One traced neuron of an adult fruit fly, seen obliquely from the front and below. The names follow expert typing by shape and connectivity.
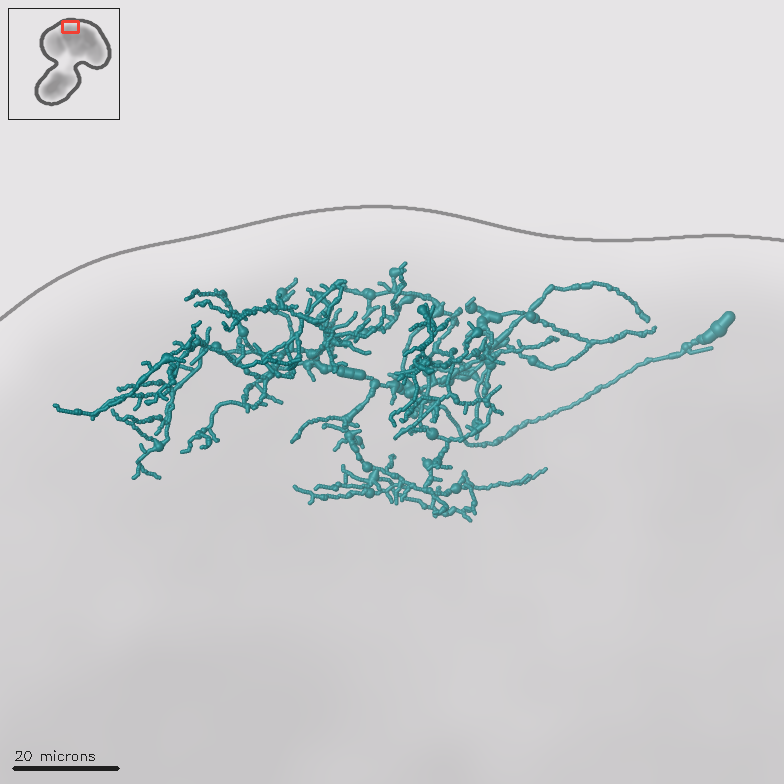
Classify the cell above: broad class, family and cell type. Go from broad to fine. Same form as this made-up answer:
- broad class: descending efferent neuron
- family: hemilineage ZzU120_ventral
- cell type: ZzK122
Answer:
- broad class: central-brain intrinsic neuron
- family: hemilineage SLPpm3
- cell type: CB1073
